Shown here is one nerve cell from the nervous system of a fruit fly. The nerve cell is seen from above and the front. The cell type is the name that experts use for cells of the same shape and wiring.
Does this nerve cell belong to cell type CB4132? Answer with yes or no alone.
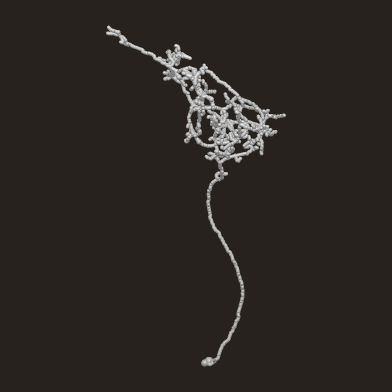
no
